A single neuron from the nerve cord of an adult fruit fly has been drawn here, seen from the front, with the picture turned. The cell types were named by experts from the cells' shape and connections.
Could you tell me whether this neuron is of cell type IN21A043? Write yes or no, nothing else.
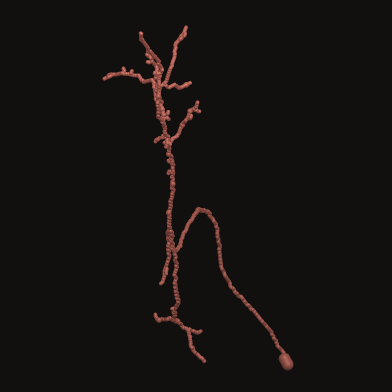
yes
